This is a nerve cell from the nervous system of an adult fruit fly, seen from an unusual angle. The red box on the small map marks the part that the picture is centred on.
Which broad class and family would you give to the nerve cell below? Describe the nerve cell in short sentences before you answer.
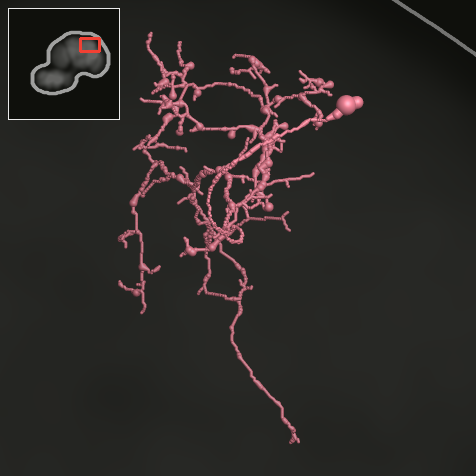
The cell body can be seen at the upper right of the picture. Dozens of branch ends can be seen. It is a central-brain intrinsic neuron. Its family is hemilineage SLPad1_posterior.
